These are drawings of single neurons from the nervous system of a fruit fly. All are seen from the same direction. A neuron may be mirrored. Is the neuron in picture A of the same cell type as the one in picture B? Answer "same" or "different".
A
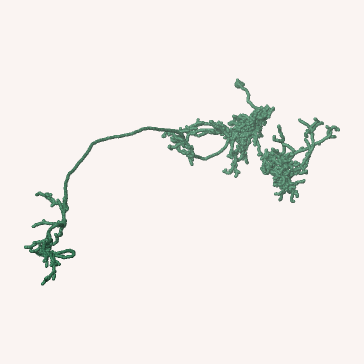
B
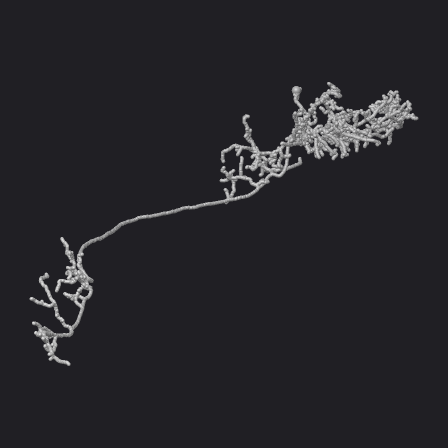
different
